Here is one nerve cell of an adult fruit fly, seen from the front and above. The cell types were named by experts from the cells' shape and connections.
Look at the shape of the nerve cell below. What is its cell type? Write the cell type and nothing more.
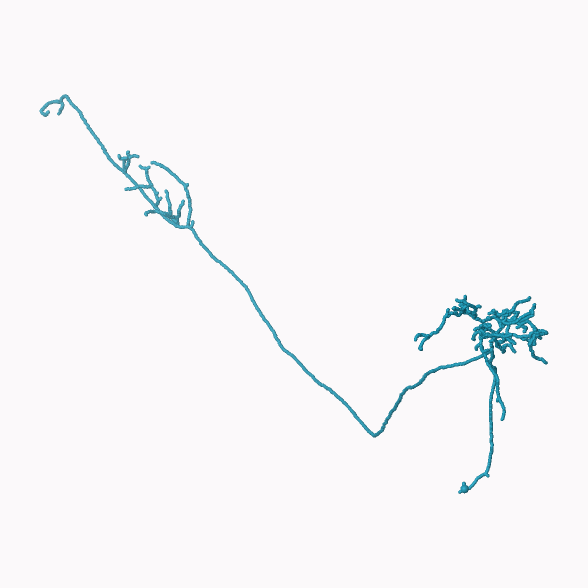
DNg02_e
